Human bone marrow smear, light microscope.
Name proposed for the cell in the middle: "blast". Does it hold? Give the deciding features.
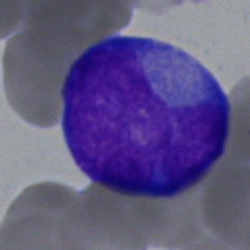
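Starting with the outline: round to slightly oval, and smooth. The nucleus fills most of the cell, and what cytoplasm there is forms a scant deep blue rim, with a paler blue area at the upper right and no vacuoles. Then the chromatin, which is fine and evenly stained purple.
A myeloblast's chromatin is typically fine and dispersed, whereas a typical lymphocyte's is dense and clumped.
So the chromatin goes with blast and counts against lymphocyte. Weighing it all, yes, blast fits this cell.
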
